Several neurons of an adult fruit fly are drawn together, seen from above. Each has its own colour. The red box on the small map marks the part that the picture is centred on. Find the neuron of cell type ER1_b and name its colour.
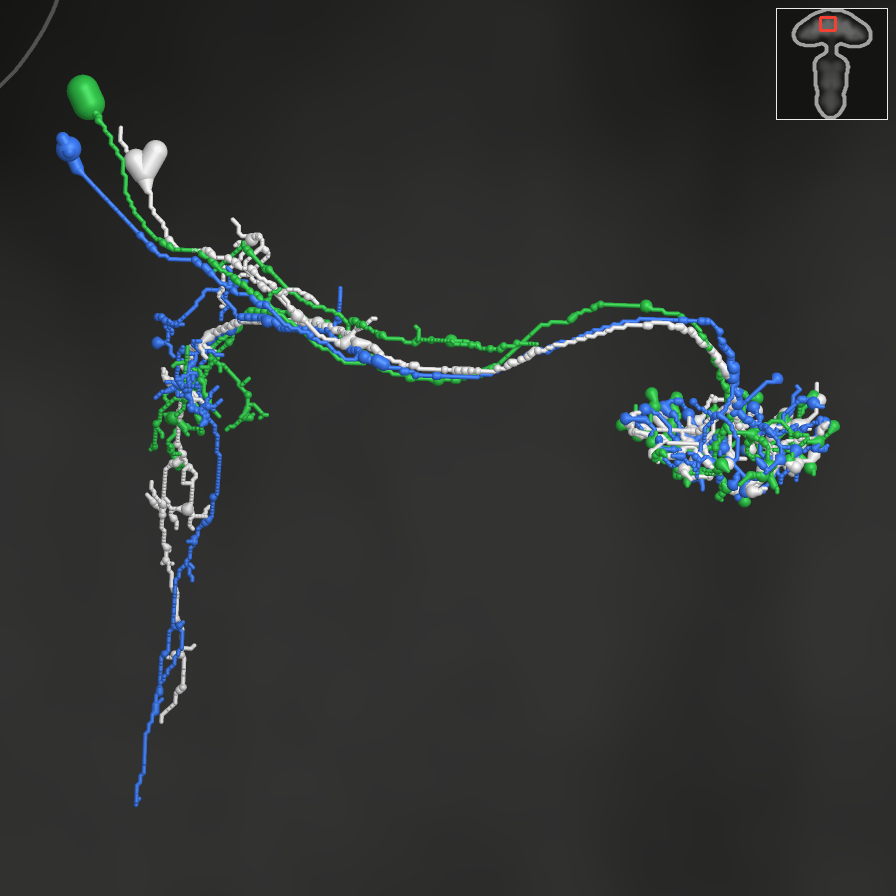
green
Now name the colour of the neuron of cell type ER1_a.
blue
